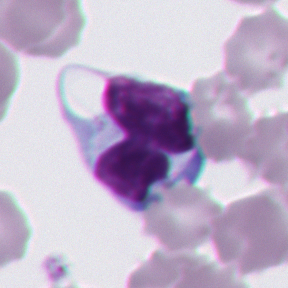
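Typical lymphocyte with a nucleus in two large lobes, one upper and one lower. The cytoplasm is wider left of the nucleus than right. A clear, almost colourless bulge extends from the upper left, and the outline is angular and irregular, not round.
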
